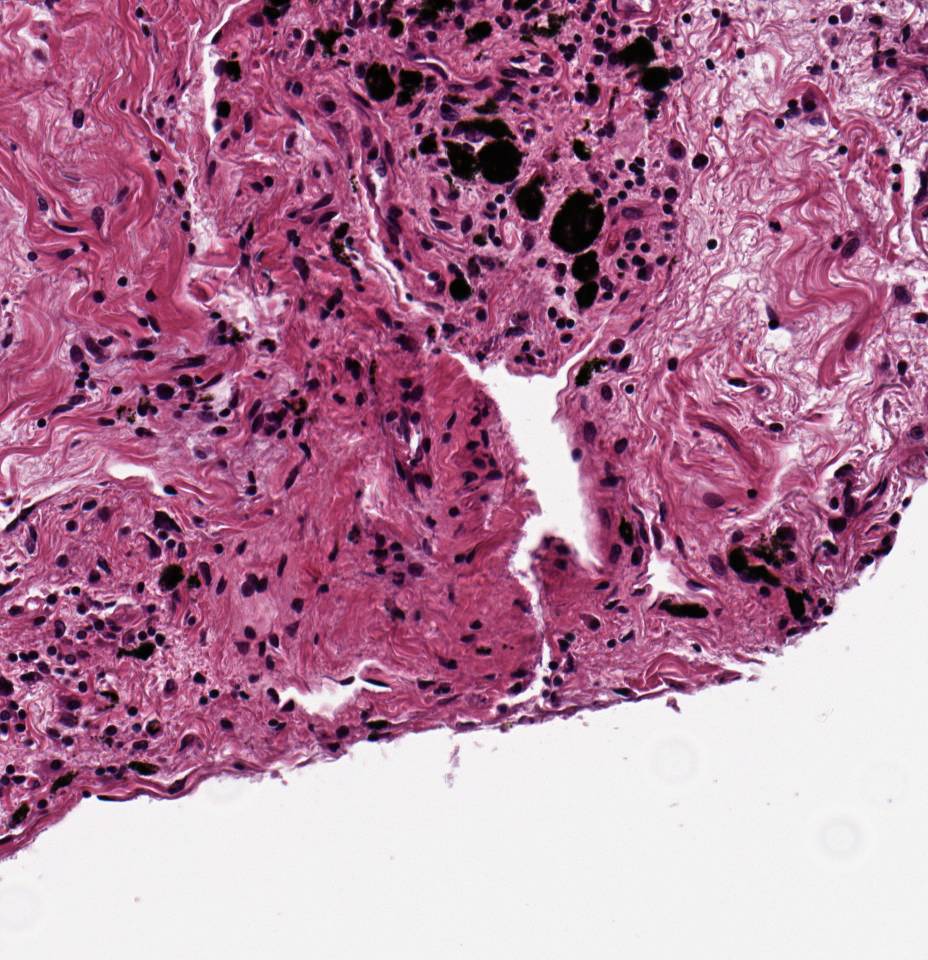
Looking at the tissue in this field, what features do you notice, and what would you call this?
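Black pigment deposits are clustered most heavily in the upper centre of the field. Pink, wavy collagen bundles run through its left and right sides. Most of the nuclei are small and darkly stained. No epithelial lining is seen along the tissue edge. This tissue is lung.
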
